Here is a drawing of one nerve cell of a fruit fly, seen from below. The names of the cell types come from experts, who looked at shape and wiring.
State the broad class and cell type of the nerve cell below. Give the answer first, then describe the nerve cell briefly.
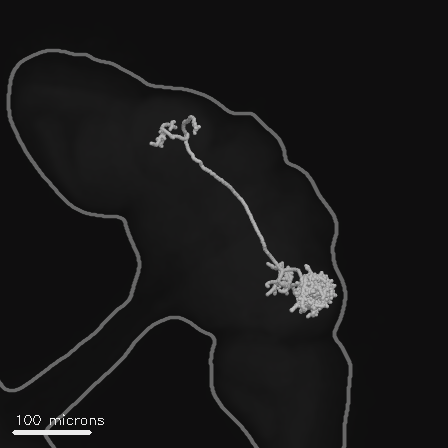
Its broad class is central-brain intrinsic neuron. The cell type is AVLP025. It is in the brain and does not reach the nerve cord. By the scale bar it is about 250 microns tall in this view.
